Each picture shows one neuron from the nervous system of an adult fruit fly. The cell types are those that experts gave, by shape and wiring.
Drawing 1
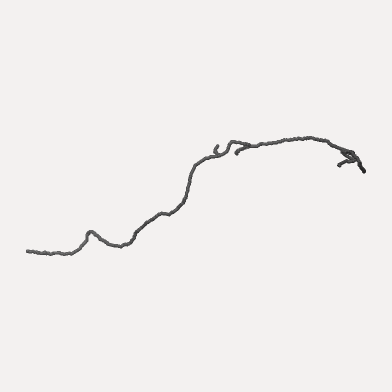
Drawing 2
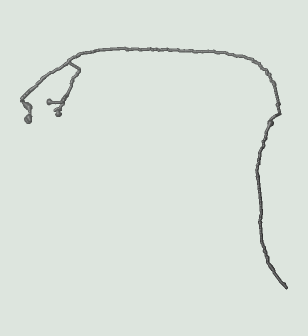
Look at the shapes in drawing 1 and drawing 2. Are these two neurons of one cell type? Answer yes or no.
no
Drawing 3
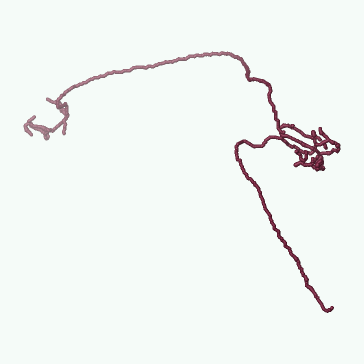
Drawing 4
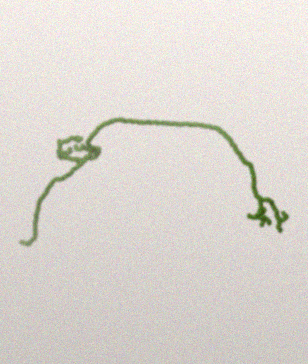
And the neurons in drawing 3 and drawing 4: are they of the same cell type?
yes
